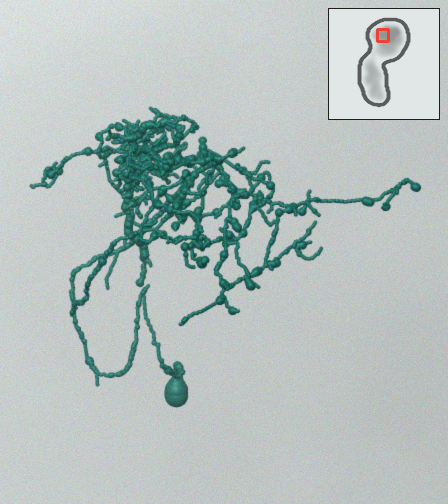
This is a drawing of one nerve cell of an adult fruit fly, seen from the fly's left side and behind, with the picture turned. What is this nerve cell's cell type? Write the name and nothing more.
GNG627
